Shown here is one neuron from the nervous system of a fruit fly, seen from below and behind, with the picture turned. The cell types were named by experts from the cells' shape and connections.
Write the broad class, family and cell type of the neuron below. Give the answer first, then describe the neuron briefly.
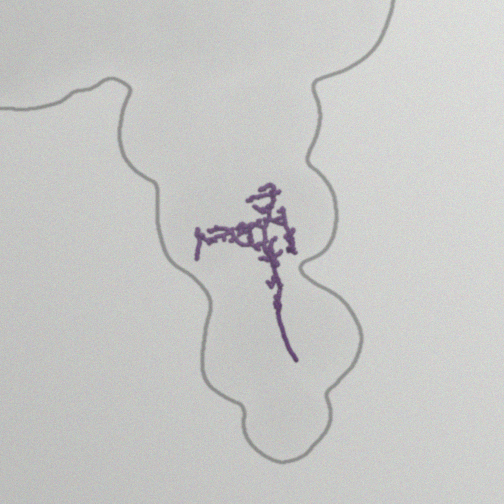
This is a nerve-cord intrinsic neuron. Its family is hemilineage 03B. It is of cell type IN03B055. No cell body is drawn. In this view it is taller than it is wide.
